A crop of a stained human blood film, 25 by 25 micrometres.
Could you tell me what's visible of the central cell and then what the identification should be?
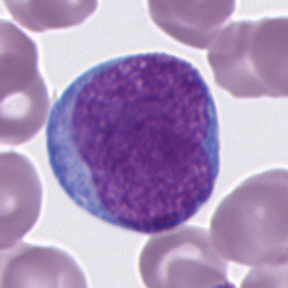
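My eye goes first to the outline, which is round and smooth. The nucleus fills most of the cell and lies toward the right. The blue cytoplasm forms a crescent, widest on the left side. I'd call this a myeloblast.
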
